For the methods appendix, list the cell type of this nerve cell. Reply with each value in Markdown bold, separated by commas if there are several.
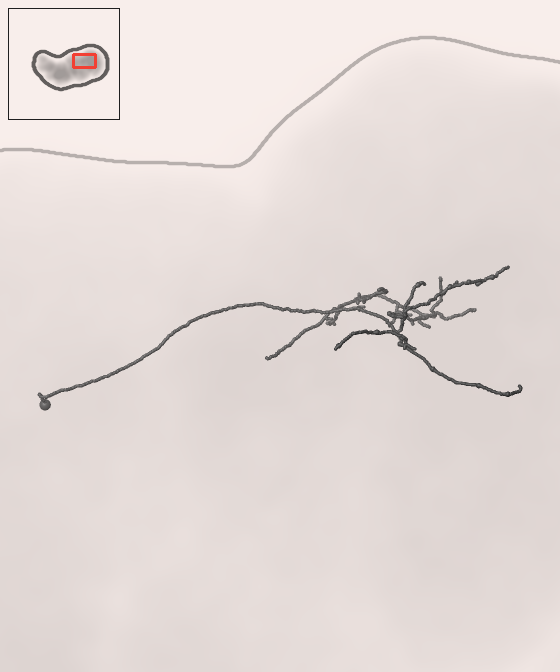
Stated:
**CB1789**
